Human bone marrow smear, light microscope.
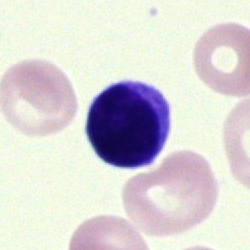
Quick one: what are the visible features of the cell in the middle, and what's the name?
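Notice how dense the chromatin is; it stains dark purple throughout. Around the nucleus you can see at most a very thin rim of cytoplasm. Search the whole cell and you'll find no granules, and no vacuoles either. So this one is a lymphocyte.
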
